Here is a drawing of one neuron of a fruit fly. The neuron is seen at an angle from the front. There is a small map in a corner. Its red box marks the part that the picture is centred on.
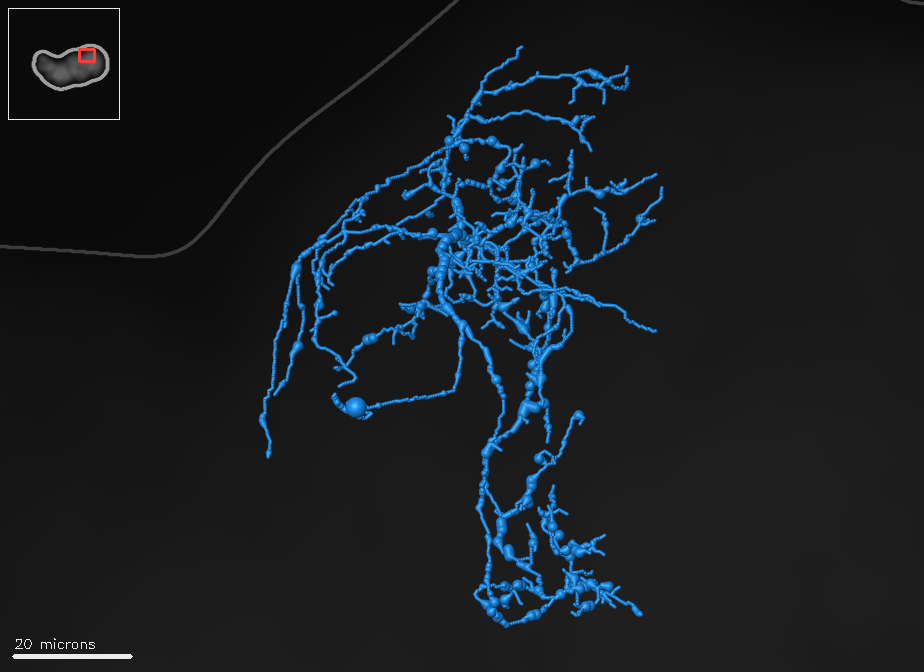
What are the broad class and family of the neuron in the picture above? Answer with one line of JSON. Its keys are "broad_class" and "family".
{"broad_class": "central-brain intrinsic neuron", "family": "hemilineage SMPad3"}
